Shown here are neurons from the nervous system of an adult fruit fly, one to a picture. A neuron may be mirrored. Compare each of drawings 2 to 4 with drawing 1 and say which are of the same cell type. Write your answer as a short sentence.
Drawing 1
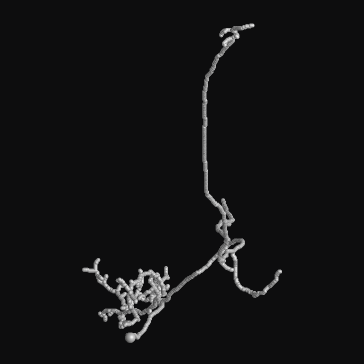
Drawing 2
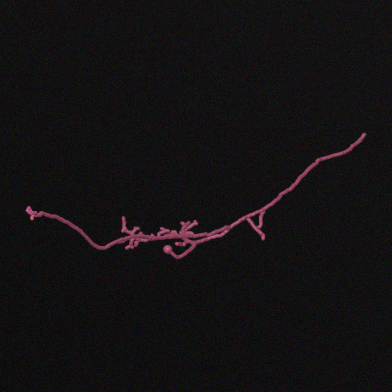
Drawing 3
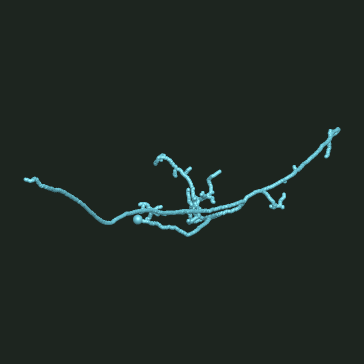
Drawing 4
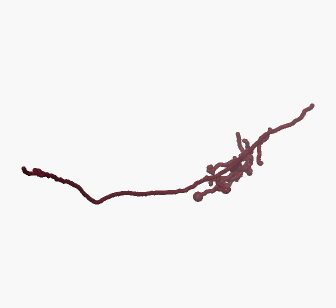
None of them is of the same cell type.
